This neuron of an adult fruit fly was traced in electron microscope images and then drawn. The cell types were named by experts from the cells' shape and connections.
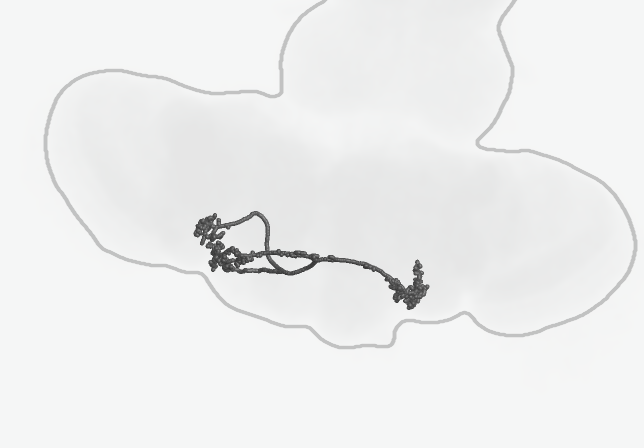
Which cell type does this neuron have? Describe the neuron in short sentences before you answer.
In this view it is wider than it is tall. It is a central-brain intrinsic neuron. The cell type is SAD097.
